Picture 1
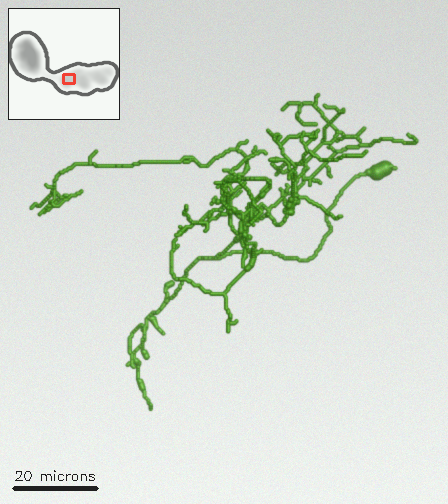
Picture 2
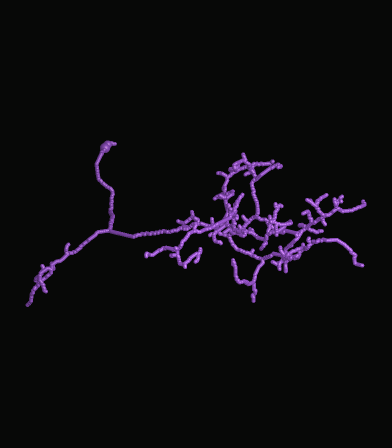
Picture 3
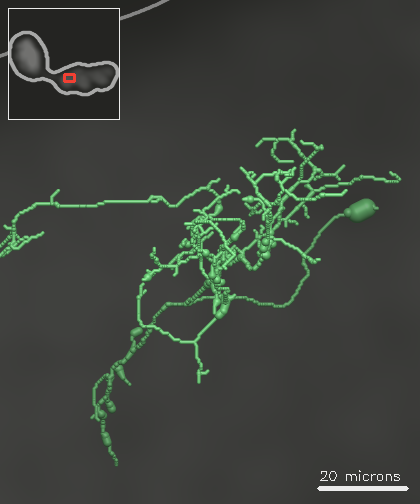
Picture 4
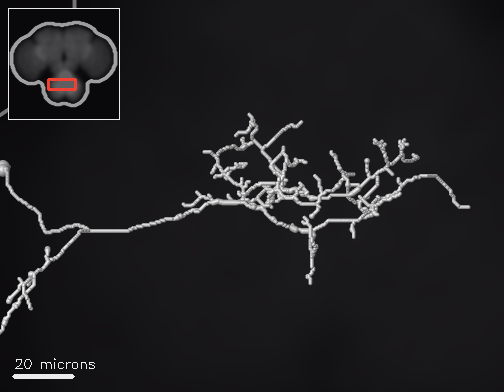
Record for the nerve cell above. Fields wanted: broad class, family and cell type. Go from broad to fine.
nerve-cord intrinsic neuron; hemilineage 21A; IN21A073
